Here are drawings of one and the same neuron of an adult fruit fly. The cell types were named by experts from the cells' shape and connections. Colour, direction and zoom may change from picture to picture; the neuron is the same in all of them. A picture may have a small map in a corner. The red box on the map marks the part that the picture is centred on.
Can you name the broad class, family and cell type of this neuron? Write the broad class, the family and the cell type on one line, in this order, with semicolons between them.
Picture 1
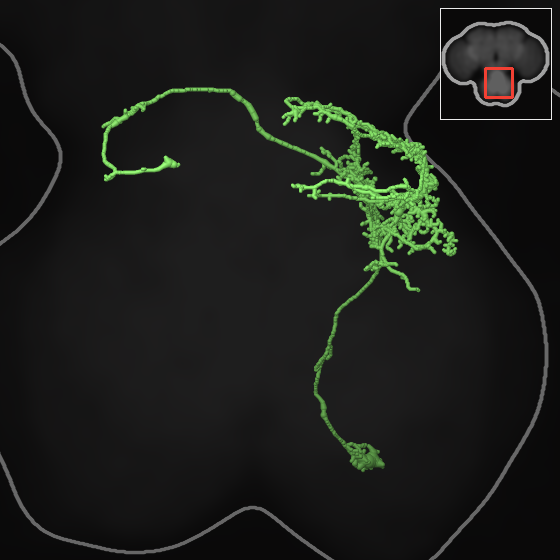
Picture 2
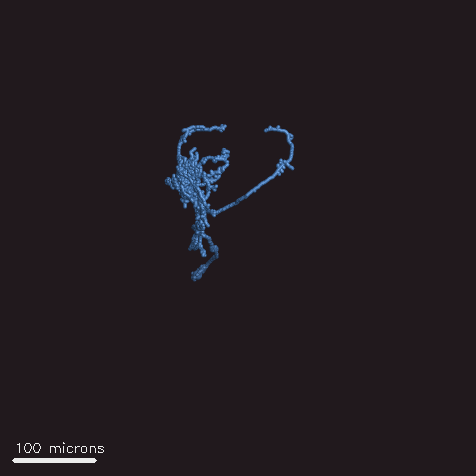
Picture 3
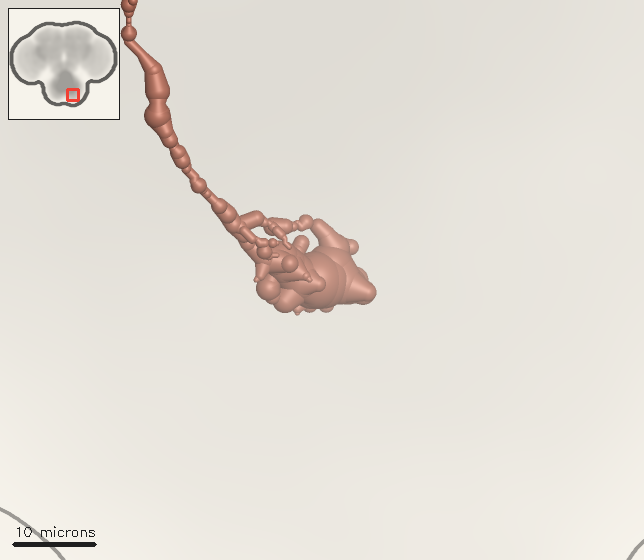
nerve-cord intrinsic neuron; hemilineage 03B; IN03B012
